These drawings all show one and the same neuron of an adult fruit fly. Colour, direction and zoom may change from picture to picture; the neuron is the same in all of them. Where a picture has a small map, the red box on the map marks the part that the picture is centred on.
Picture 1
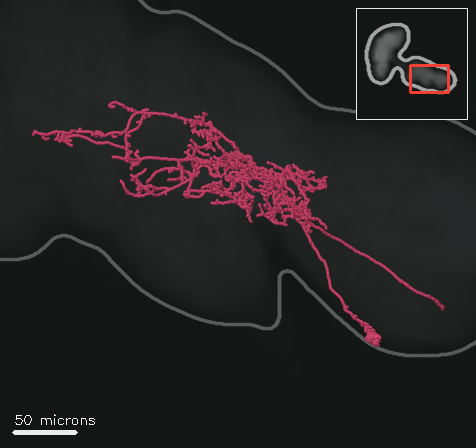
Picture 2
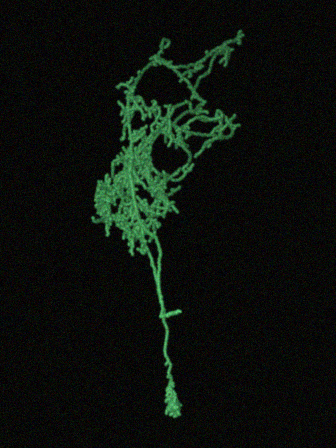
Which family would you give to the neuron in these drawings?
hemilineage 16B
